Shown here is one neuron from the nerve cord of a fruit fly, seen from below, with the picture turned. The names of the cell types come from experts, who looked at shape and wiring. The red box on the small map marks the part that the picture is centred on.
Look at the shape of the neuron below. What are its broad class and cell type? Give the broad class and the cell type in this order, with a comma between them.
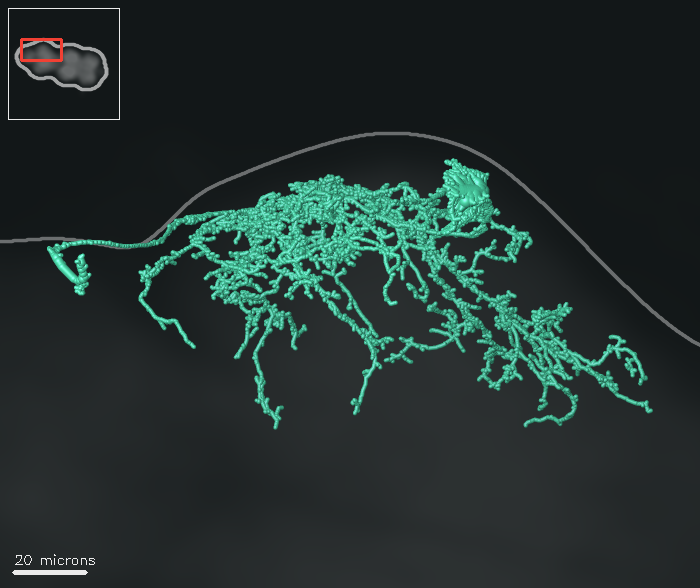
motor neuron of the nerve cord, Sternal anterior rotator MN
